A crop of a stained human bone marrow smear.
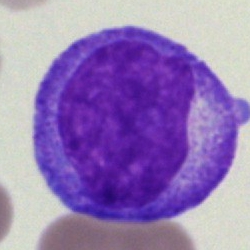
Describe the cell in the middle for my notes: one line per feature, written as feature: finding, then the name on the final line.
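Nucleus: large, occupying most of the cell.
Nuclear outline: shallow indentation along the right side.
Cytoplasm: blue-purple rim, widest on the right side of the cell.
Paler zone: cytoplasm lying against the indented right side of the nucleus.
Cell: blast.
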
